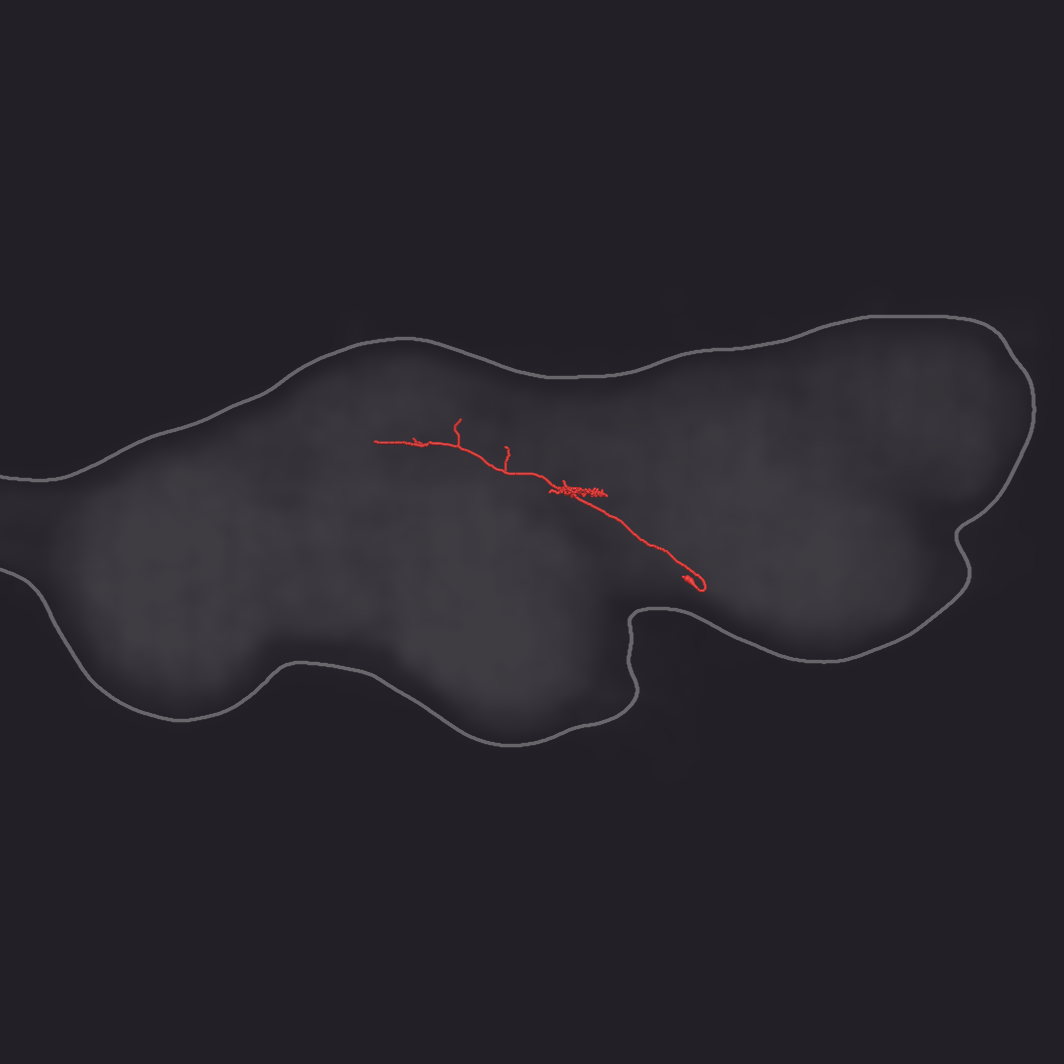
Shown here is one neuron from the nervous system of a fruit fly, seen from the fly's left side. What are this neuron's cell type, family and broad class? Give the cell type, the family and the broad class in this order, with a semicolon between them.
IN08B070_a; hemilineage 08B; nerve-cord intrinsic neuron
